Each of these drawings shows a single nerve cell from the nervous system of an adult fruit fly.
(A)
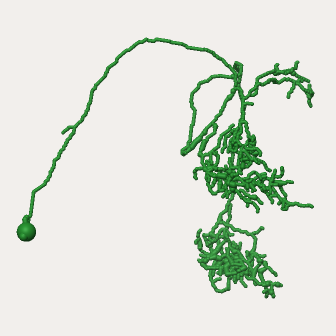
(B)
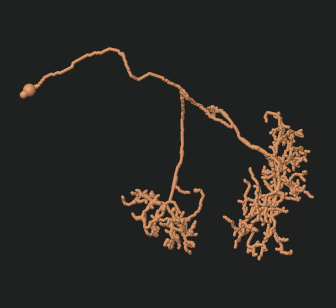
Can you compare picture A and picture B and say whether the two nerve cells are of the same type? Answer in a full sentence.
They are of different cell types.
